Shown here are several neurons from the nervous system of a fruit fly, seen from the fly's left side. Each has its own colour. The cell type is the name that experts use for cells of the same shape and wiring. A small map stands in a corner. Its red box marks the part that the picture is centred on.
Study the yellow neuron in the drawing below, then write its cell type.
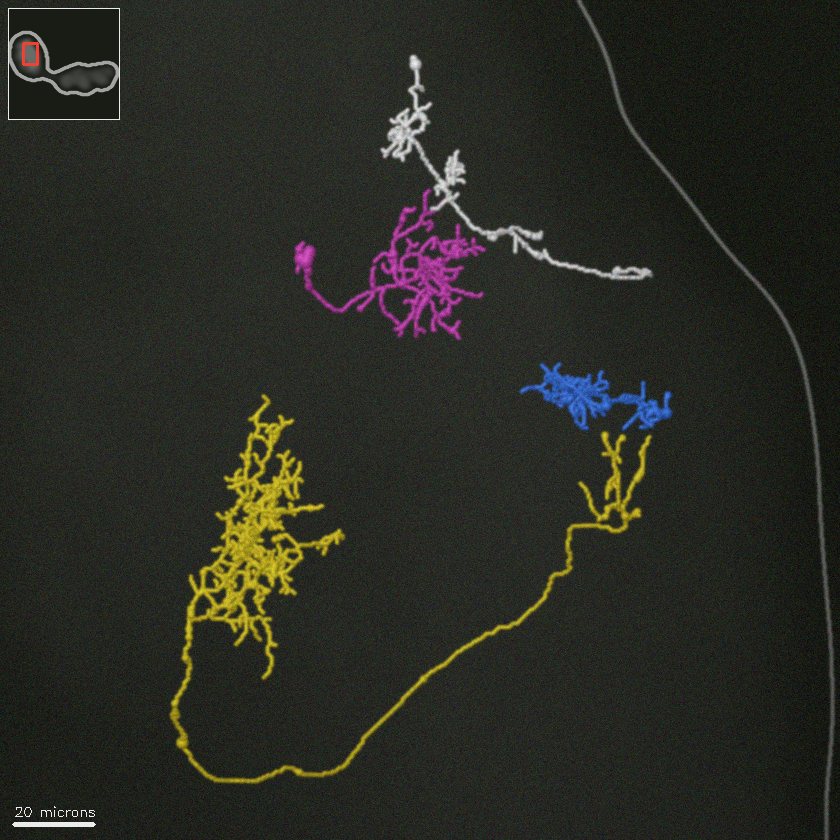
MeLo2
